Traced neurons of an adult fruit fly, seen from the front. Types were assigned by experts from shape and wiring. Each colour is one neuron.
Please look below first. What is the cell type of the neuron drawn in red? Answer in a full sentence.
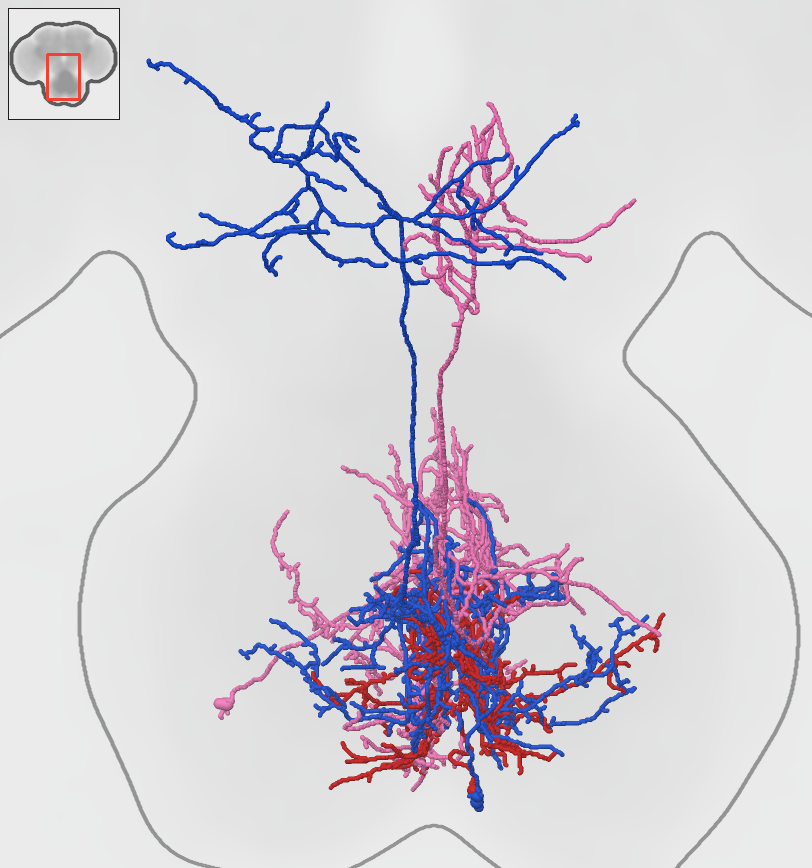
The cell type is IN00A048.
